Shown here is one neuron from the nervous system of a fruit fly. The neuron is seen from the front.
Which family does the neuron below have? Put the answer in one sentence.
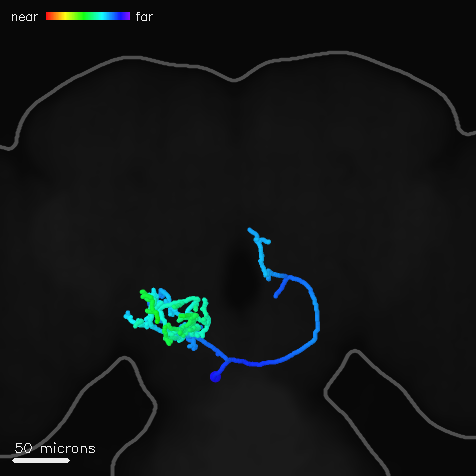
The family is hemilineage LB19.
